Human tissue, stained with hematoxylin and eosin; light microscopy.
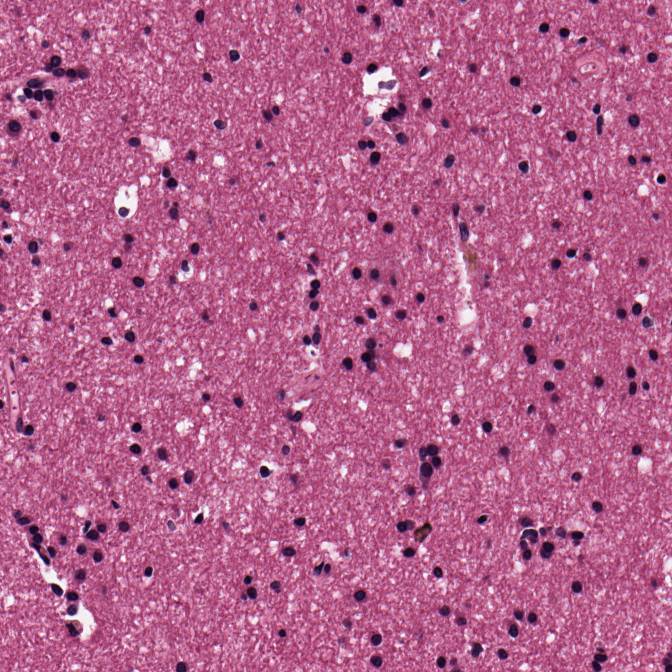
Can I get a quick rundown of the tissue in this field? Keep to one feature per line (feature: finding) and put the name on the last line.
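Background: a fine pink fibrillary meshwork, even throughout, with no layering or compartments
Nuclei: small, round and dark-staining, scattered singly and fairly evenly across the field
Halo: look how many of these nuclei sit in a narrow clear halo, not visible pink cytoplasm
Vessels: small and thin-walled, lined by elongated nuclei, running through the meshwork; note one at the lower left corner
Name: cerebral cortex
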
